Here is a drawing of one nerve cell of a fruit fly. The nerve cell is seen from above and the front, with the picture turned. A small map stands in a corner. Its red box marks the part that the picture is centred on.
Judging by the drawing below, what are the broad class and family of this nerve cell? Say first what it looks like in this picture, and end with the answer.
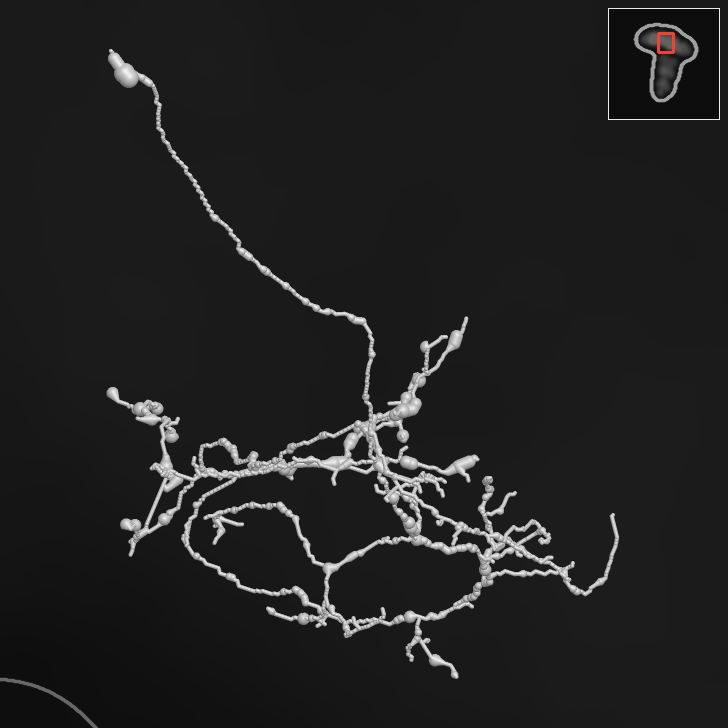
The cell body can be seen at the upper left of the picture. Dozens of branch ends can be seen. Its broad class is central-brain intrinsic neuron. The family is hemilineage SMPad2.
